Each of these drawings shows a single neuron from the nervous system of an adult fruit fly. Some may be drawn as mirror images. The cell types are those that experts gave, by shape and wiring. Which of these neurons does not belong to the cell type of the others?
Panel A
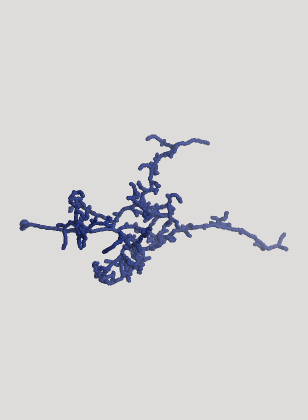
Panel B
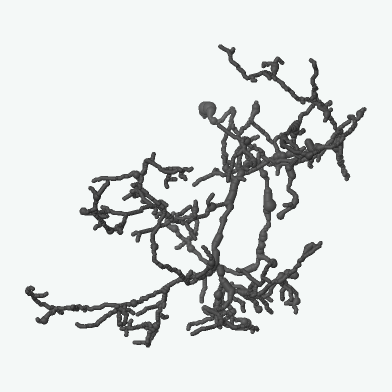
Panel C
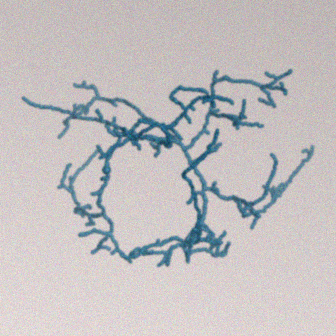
A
